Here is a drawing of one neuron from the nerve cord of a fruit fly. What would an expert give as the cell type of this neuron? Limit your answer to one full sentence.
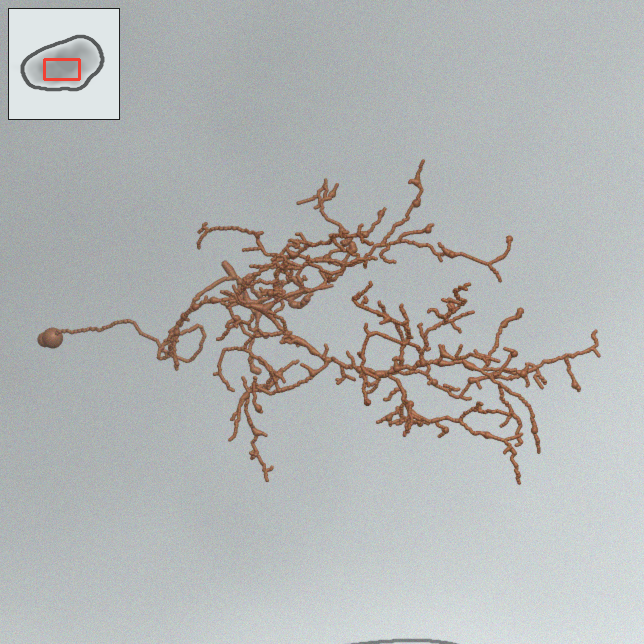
By type, the neuron is IN16B083.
